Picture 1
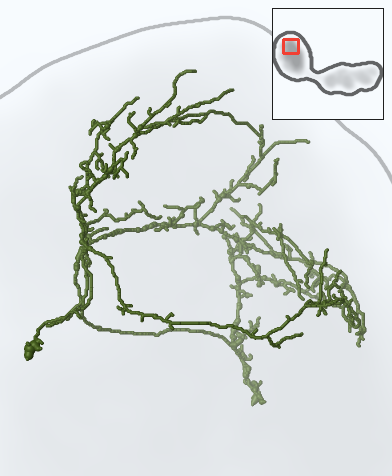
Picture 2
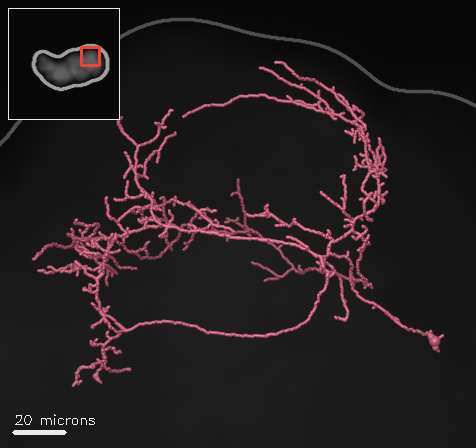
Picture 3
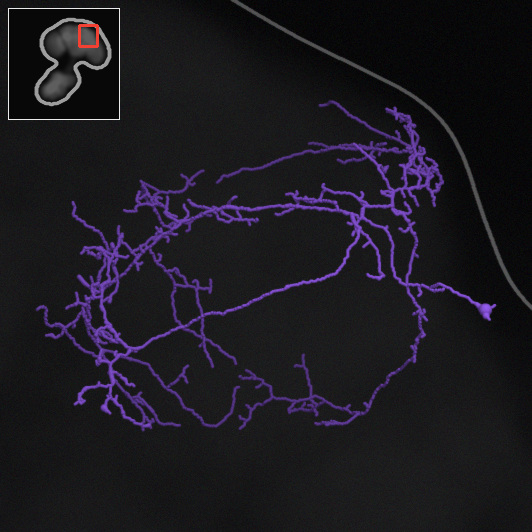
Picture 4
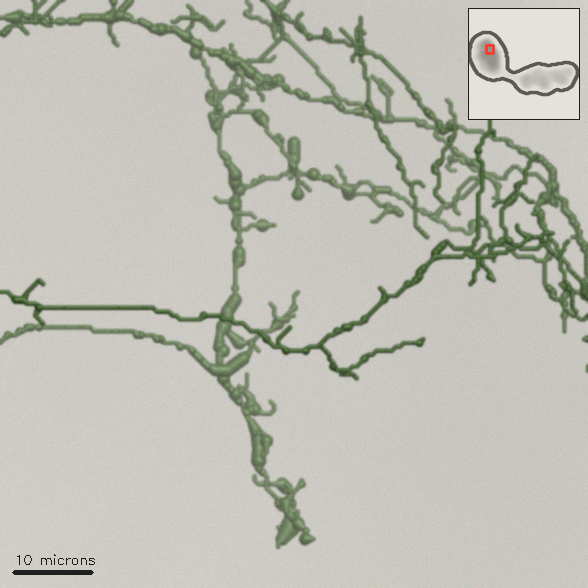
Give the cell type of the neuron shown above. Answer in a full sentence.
The cell type is CB3951.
